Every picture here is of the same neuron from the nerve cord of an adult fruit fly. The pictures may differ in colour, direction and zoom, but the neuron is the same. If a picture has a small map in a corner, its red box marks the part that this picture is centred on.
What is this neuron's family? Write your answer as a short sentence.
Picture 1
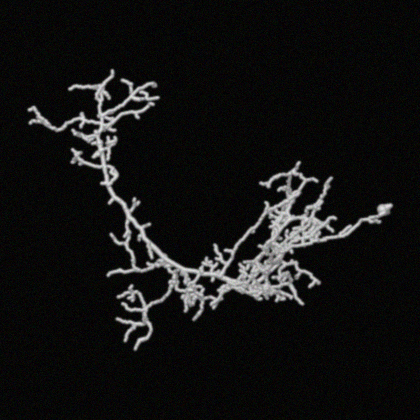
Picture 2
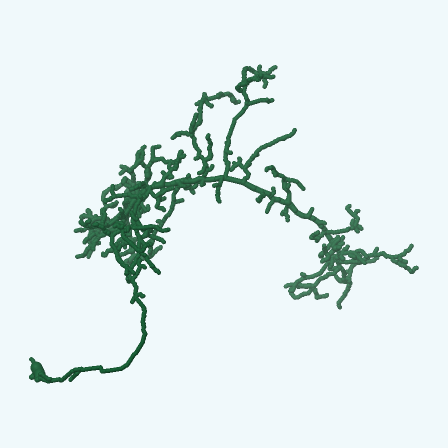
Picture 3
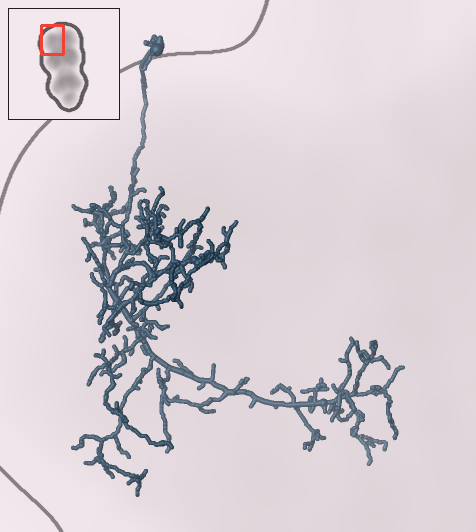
The family is hemilineage 13A.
